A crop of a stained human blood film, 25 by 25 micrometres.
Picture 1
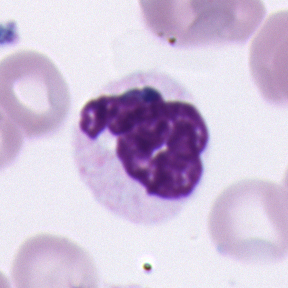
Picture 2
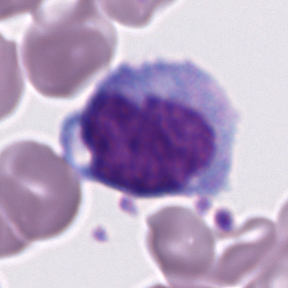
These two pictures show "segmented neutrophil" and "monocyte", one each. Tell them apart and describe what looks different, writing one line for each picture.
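Picture 1 – segmented neutrophil. Fine pink-violet granules are scattered through the cytoplasm.
Picture 2 – monocyte. The cytoplasm shows no distinct granules.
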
